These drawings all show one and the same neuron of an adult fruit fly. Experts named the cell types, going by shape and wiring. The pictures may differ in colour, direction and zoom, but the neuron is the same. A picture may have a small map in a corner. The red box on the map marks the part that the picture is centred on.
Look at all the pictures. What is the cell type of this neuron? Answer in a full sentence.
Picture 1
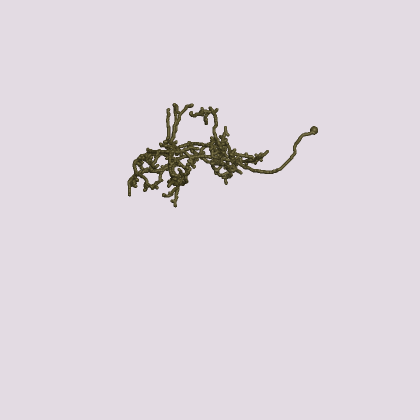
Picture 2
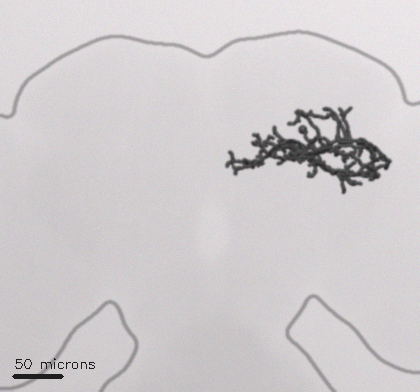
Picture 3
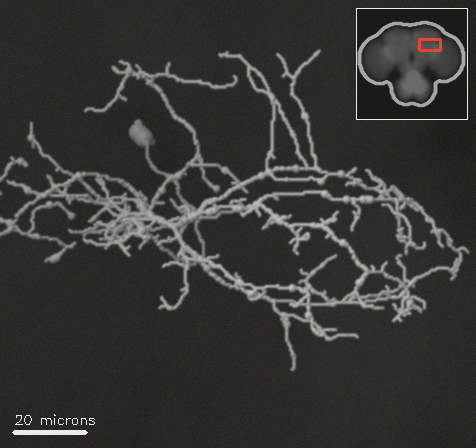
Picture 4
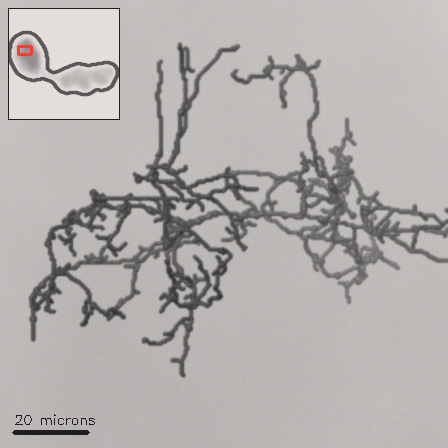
The cell type is AVLP523.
